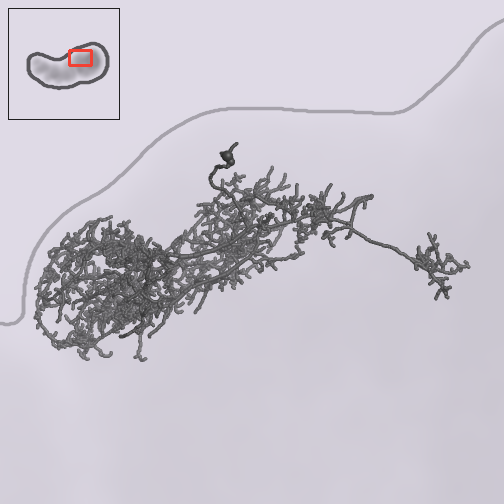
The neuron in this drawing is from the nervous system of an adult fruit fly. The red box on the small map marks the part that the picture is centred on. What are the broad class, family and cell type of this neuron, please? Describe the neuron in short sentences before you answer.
The picture shows dozens of branch ends. In this view it is wider than it is tall. Its broad class is central-brain intrinsic neuron. Its family is LHPD. It is of cell type LHPD4c1.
